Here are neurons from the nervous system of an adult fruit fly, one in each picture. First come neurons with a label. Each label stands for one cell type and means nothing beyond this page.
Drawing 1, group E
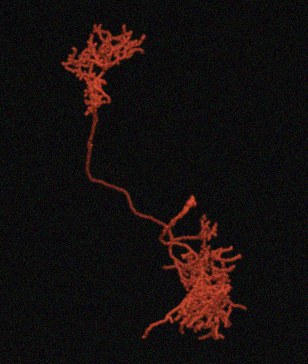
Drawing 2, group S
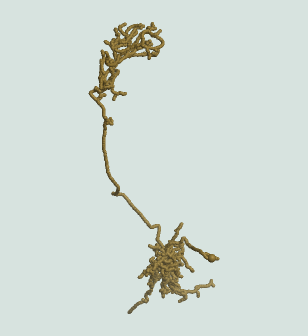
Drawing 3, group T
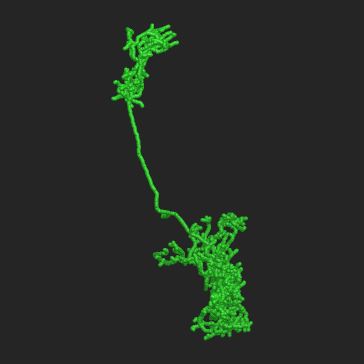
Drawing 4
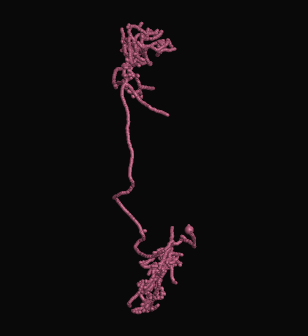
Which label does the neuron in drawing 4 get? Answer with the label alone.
group S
